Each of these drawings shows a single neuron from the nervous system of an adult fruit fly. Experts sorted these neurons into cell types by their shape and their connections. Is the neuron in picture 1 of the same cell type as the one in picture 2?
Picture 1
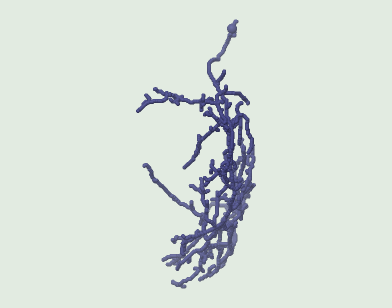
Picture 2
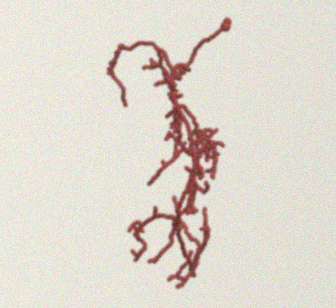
yes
